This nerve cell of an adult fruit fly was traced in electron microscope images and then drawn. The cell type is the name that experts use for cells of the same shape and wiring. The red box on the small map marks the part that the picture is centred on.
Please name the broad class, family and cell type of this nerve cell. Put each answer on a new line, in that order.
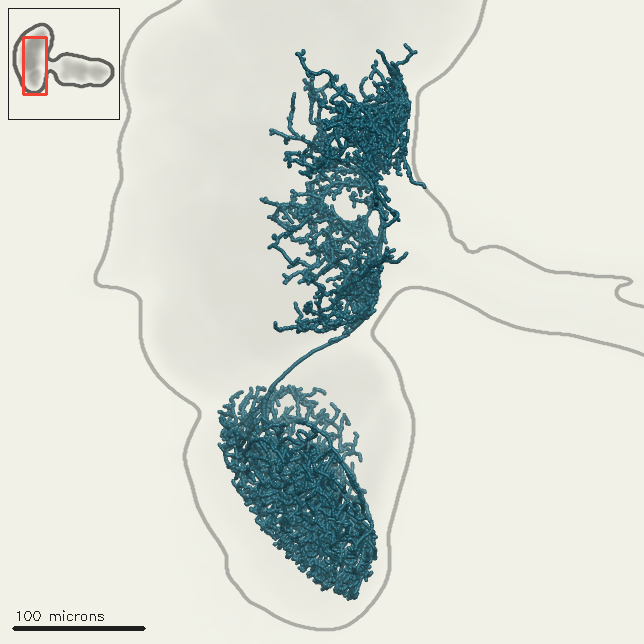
visual centrifugal neuron
hemilineage DM1_posterior
MeVC11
